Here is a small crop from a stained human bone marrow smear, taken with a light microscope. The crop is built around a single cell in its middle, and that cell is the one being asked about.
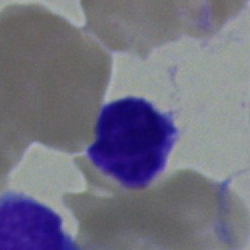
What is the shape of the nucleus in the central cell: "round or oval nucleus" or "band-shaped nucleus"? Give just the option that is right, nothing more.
Round or oval nucleus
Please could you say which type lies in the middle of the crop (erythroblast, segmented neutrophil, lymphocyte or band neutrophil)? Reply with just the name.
lymphocyte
